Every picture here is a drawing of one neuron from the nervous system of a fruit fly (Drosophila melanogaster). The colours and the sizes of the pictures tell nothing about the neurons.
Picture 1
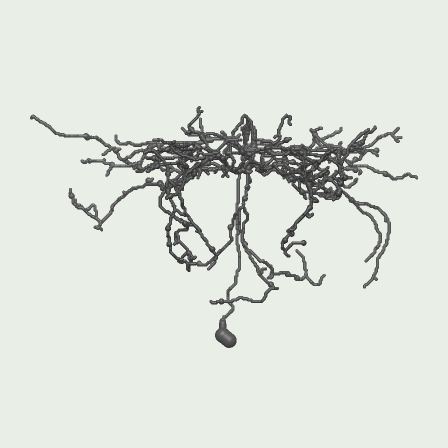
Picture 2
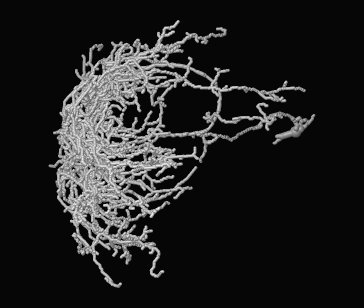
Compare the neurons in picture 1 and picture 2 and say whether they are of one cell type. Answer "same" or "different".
different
